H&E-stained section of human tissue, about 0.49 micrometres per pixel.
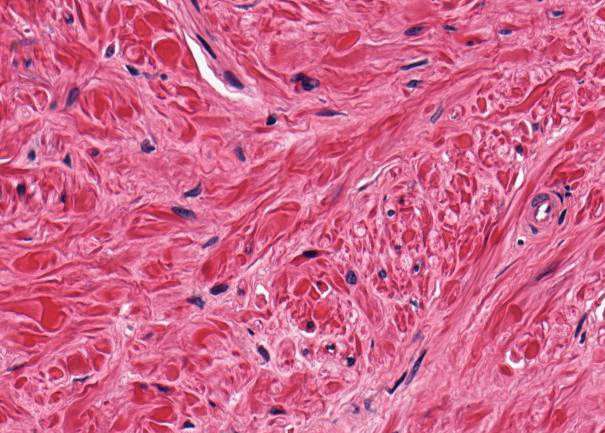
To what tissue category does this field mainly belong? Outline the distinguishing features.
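Shown here is mainly fibromuscular stroma. Bundles of smooth muscle cells run in different directions, cut lengthwise in some places and crosswise in others. Cut lengthwise, the cells show elongated dark nuclei; their cytoplasm is deeply eosinophilic.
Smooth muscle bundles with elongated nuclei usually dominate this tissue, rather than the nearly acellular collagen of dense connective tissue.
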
